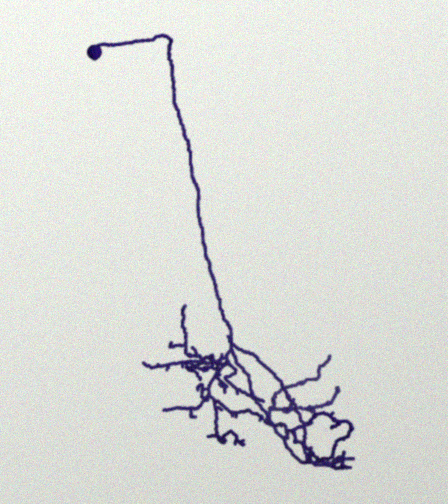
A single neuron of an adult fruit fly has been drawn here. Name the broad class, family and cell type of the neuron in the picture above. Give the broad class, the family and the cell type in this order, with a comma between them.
central-brain intrinsic neuron, hemilineage SMPp&v1_ventral, SMP591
